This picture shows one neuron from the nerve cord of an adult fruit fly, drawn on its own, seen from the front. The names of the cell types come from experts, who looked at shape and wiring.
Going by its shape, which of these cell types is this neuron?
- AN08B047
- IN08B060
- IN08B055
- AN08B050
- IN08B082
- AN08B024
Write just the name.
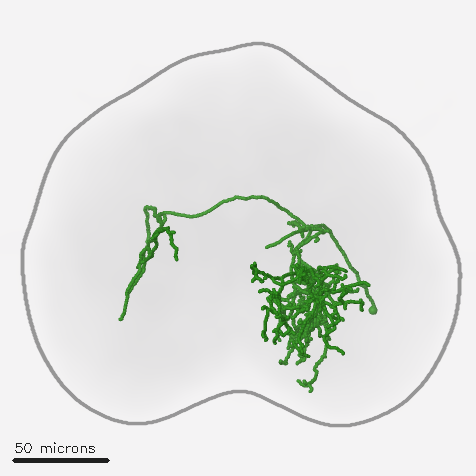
IN08B055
